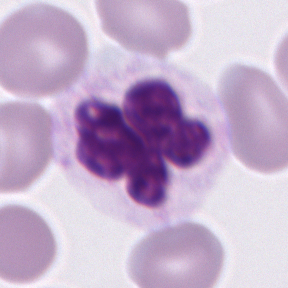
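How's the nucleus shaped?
Split into several lobes bunched in the middle, with dark purple, densely clumped chromatin.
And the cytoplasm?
A pale pinkish-lilac rim all the way round, holding fine, faint lilac granules.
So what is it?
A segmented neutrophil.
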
